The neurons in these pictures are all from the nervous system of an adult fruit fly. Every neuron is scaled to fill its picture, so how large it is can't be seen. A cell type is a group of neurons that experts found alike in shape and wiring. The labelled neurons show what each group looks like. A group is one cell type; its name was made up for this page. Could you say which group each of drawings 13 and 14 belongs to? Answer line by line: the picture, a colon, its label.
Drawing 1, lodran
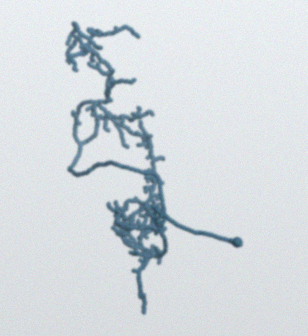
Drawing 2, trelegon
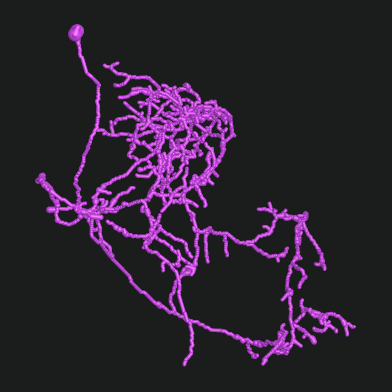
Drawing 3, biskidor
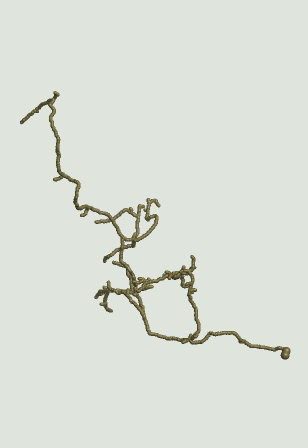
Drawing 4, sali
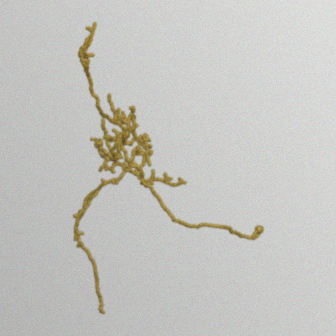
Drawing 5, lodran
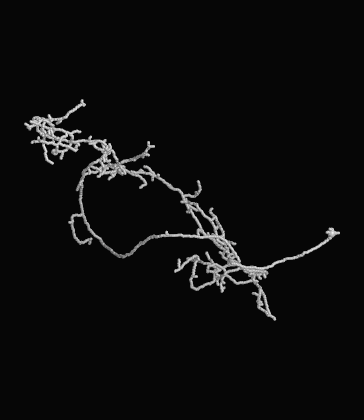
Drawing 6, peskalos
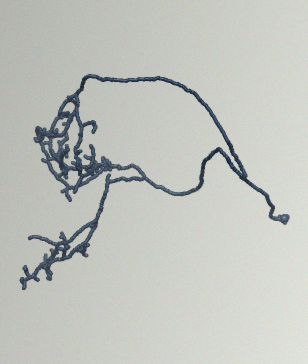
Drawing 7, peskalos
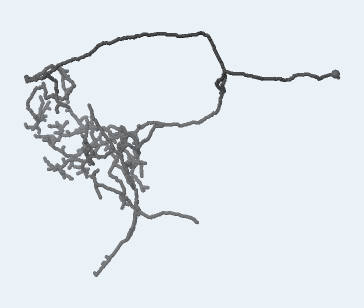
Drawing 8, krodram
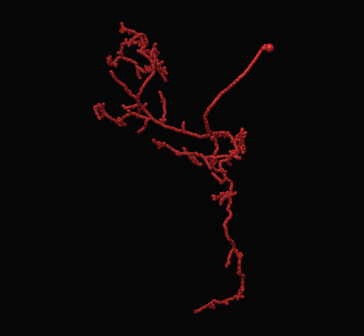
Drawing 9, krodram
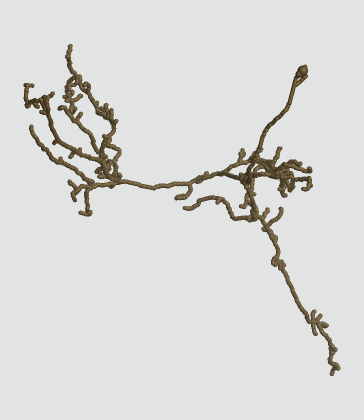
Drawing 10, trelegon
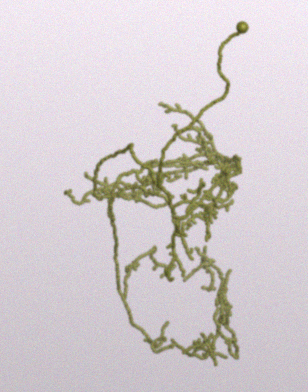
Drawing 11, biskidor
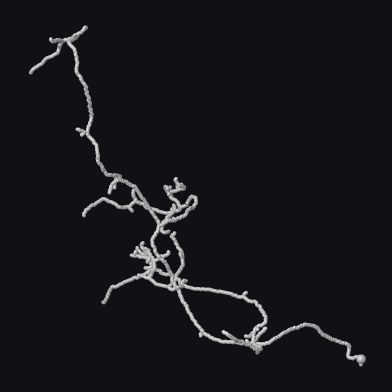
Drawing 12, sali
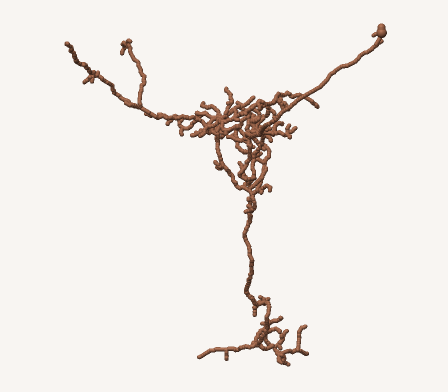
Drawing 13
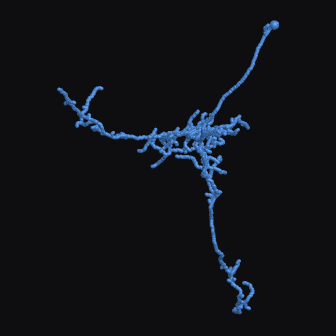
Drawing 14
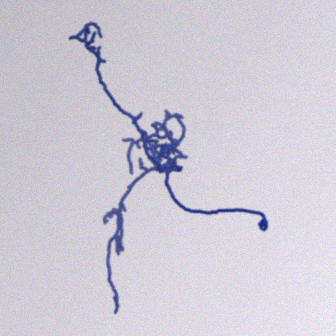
13: sali
14: sali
